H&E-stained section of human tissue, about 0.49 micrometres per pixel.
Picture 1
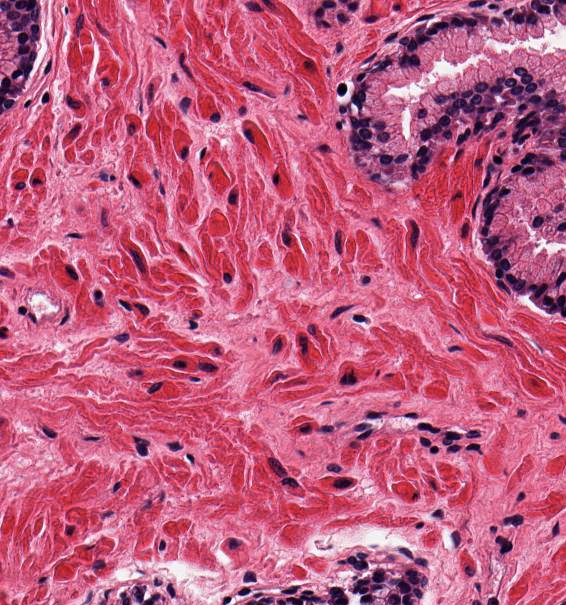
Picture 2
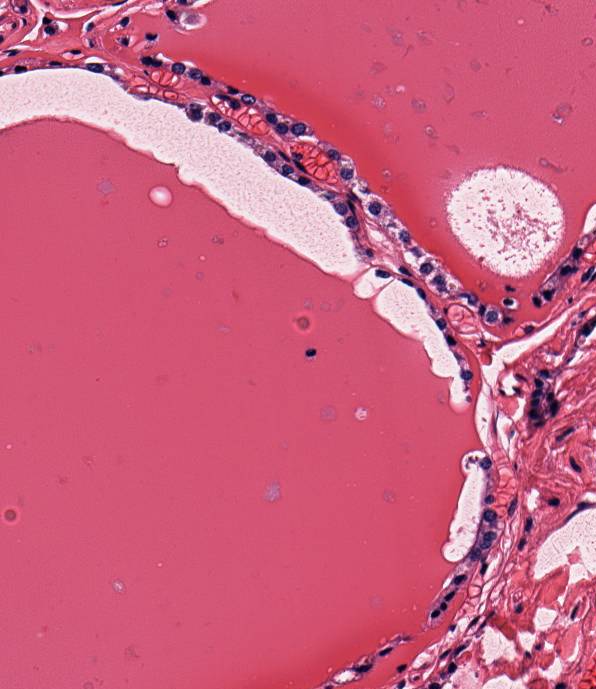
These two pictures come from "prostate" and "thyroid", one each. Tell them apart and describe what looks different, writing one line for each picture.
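Picture 1 is from the prostate. The gland at top right is lined by tall columnar cells with pale pink cytoplasm and dark nuclei set towards the base.
Picture 2 is from the thyroid. The follicle is lined by a single layer of flattened to low cuboidal epithelial cells.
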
